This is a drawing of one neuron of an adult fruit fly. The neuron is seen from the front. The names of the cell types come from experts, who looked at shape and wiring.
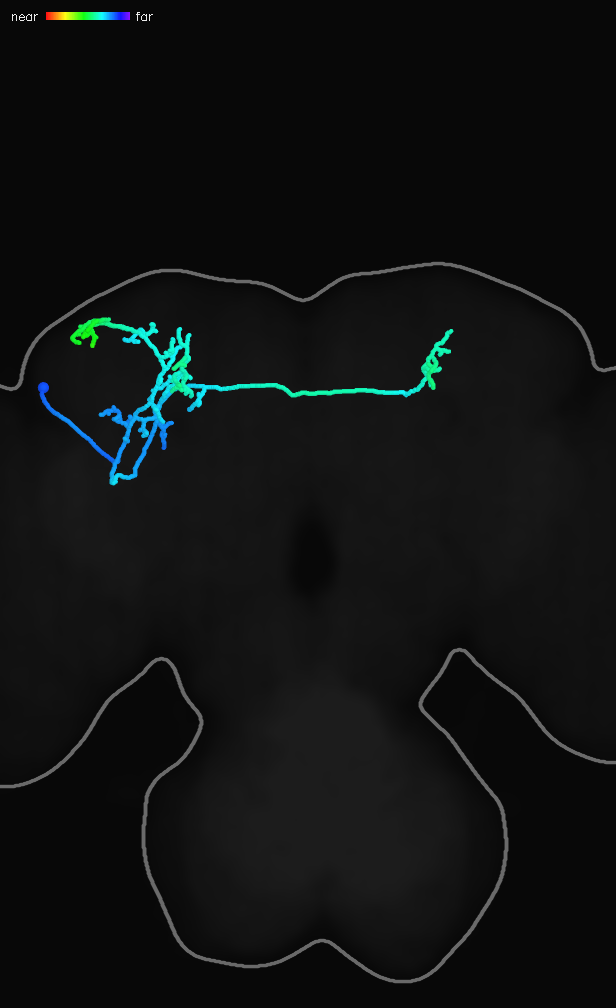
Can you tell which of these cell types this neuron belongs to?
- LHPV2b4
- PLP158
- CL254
CL254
